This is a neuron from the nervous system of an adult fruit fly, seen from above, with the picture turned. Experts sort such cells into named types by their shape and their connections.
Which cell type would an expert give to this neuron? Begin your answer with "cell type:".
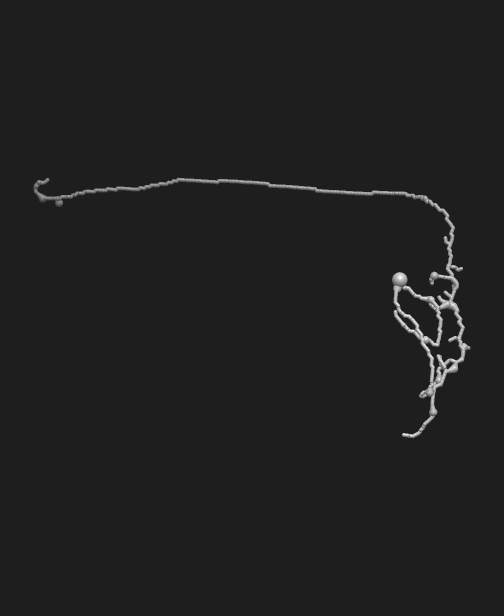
cell type: Tm5c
